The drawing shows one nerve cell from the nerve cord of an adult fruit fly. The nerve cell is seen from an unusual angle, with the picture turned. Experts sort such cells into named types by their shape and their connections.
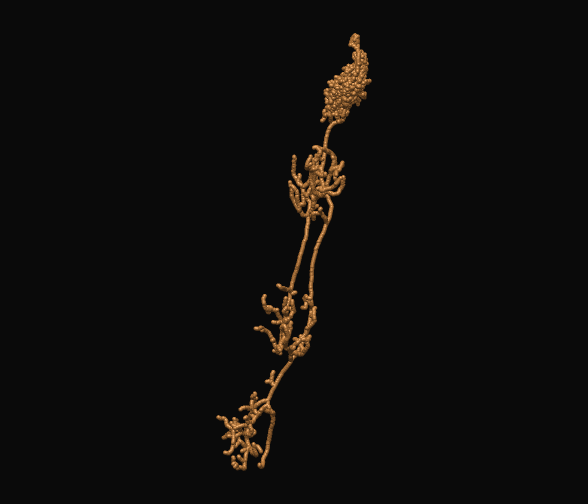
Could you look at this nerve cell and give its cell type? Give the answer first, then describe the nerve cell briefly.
The cell type is INXXX025. It is a nerve-cord intrinsic neuron. Dozens of branch ends can be seen. As drawn here it is more than twice as tall as it is wide.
